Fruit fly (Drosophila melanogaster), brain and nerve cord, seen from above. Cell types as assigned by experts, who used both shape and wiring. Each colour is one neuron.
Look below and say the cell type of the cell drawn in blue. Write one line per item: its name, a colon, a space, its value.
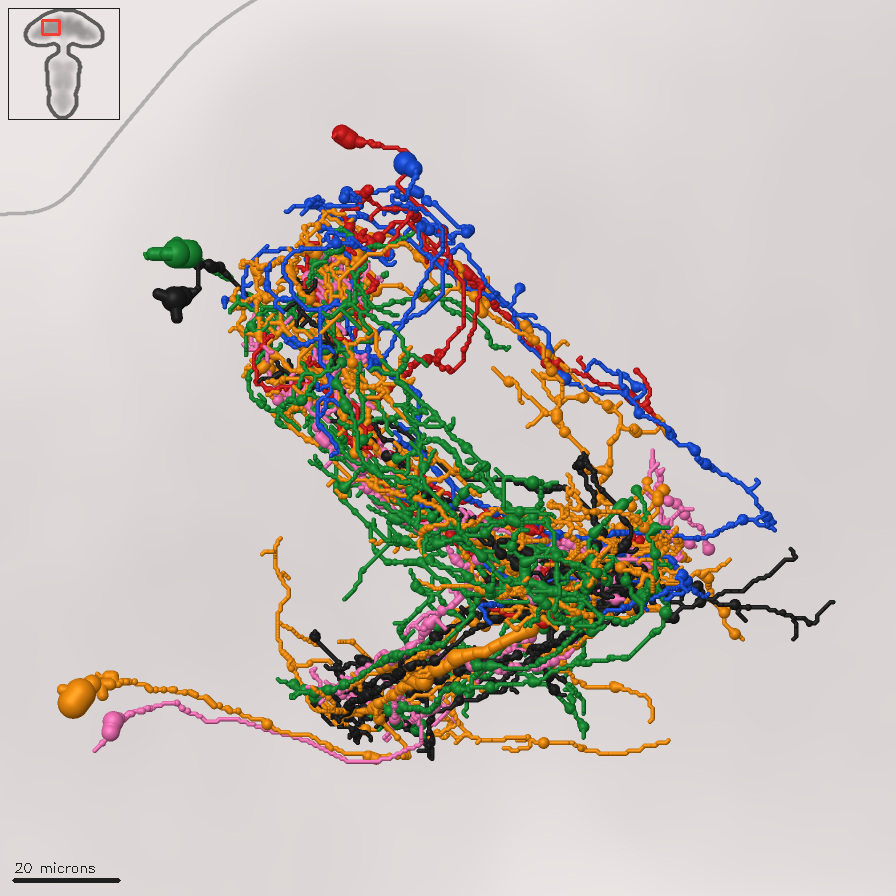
cell type: CB4158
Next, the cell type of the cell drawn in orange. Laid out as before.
cell type: SLP447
